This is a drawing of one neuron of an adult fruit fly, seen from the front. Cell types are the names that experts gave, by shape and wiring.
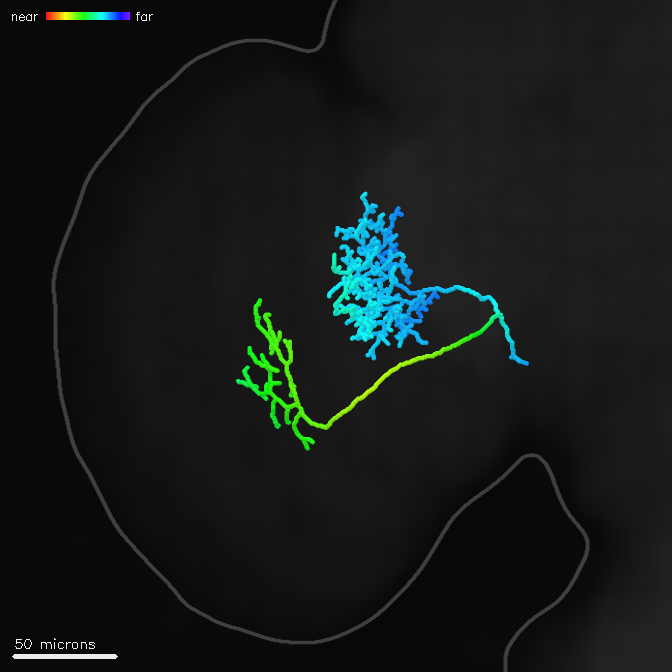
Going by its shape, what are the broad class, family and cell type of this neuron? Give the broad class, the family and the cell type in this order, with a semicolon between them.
optic-lobe intrinsic neuron; MeLo; MeLo12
